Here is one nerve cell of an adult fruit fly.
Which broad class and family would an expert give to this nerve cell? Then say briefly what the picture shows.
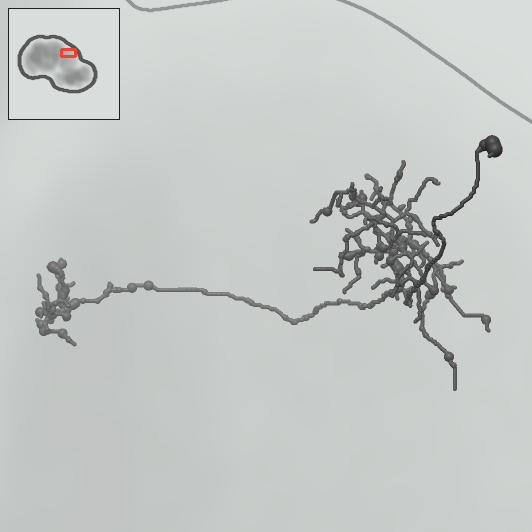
This is an optic-lobe intrinsic neuron. Its family is Tm. Its cell body lies at the upper right of the picture. Dozens of branch ends can be seen.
